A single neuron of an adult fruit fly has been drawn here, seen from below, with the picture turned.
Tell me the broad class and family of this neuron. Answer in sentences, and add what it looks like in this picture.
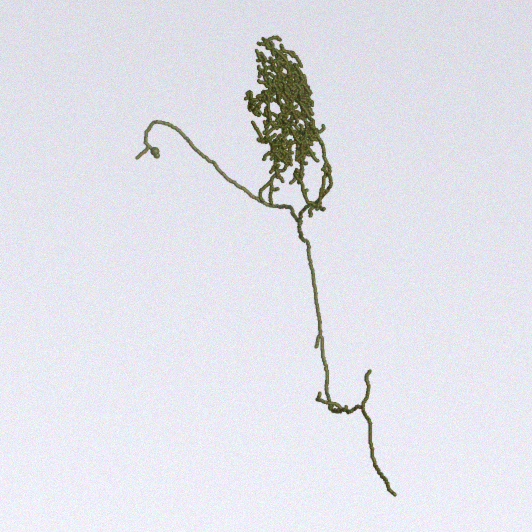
Its broad class is nerve-cord intrinsic neuron. Its family is hemilineage 23B. Its cell body lies at the upper left of the picture. The picture shows dozens of branch ends.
